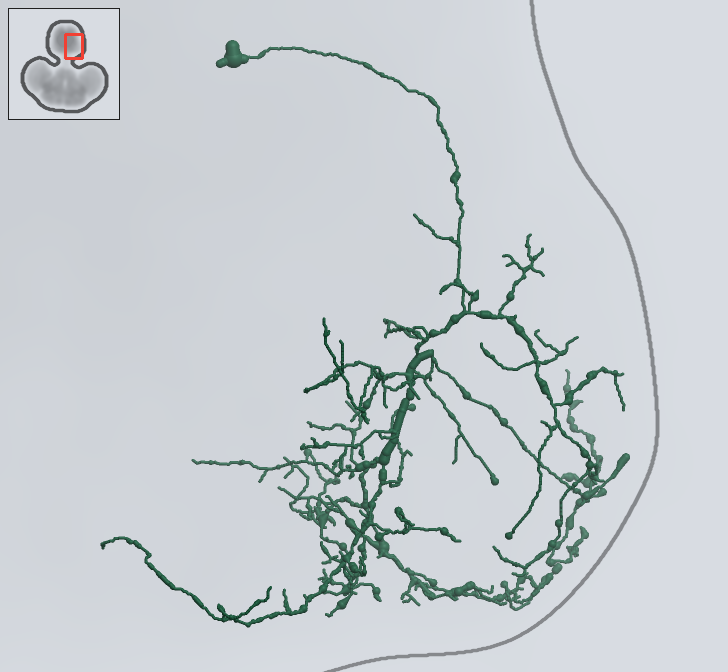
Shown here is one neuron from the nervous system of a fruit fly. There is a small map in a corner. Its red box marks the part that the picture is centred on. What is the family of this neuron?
hemilineage 04B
